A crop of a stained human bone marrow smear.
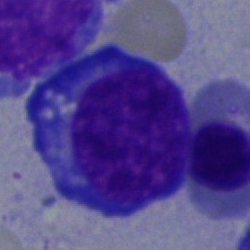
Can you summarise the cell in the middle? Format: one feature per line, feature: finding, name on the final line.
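Outline: irregular, somewhat angular.
Nucleus: toward the right side of the cell.
Cytoplasm: deep blue.
Vacuoles: a small clear cluster in the upper-left cytoplasm.
Name: proerythroblast.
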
